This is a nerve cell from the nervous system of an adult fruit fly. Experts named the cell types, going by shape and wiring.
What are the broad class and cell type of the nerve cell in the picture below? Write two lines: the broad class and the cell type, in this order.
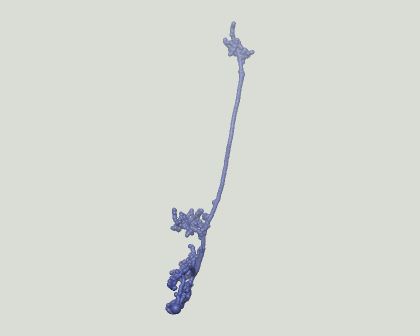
ascending neuron
ANXXX170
